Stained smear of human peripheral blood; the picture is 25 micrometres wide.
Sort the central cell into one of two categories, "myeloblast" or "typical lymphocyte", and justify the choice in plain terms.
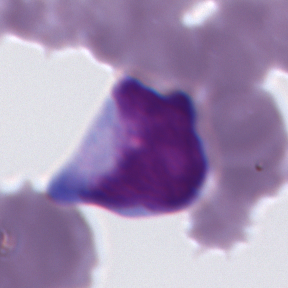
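Verdict: myeloblast. Nucleus fills most of the cell and lies toward the right side, with an irregular, lumpy outline. Cytoplasm pale blue, forming a wedge on the lower-left side.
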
